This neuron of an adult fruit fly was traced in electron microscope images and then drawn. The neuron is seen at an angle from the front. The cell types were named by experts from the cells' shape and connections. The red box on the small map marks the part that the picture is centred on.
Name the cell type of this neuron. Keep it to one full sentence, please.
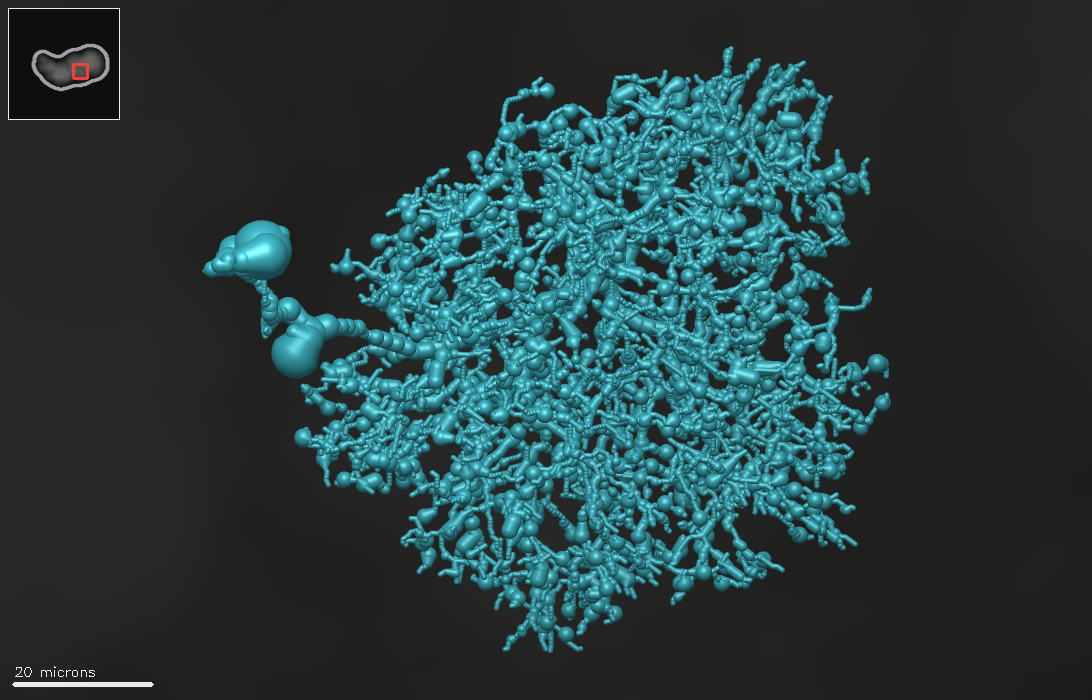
Among cell types, the one for this neuron is lLN1_bc.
